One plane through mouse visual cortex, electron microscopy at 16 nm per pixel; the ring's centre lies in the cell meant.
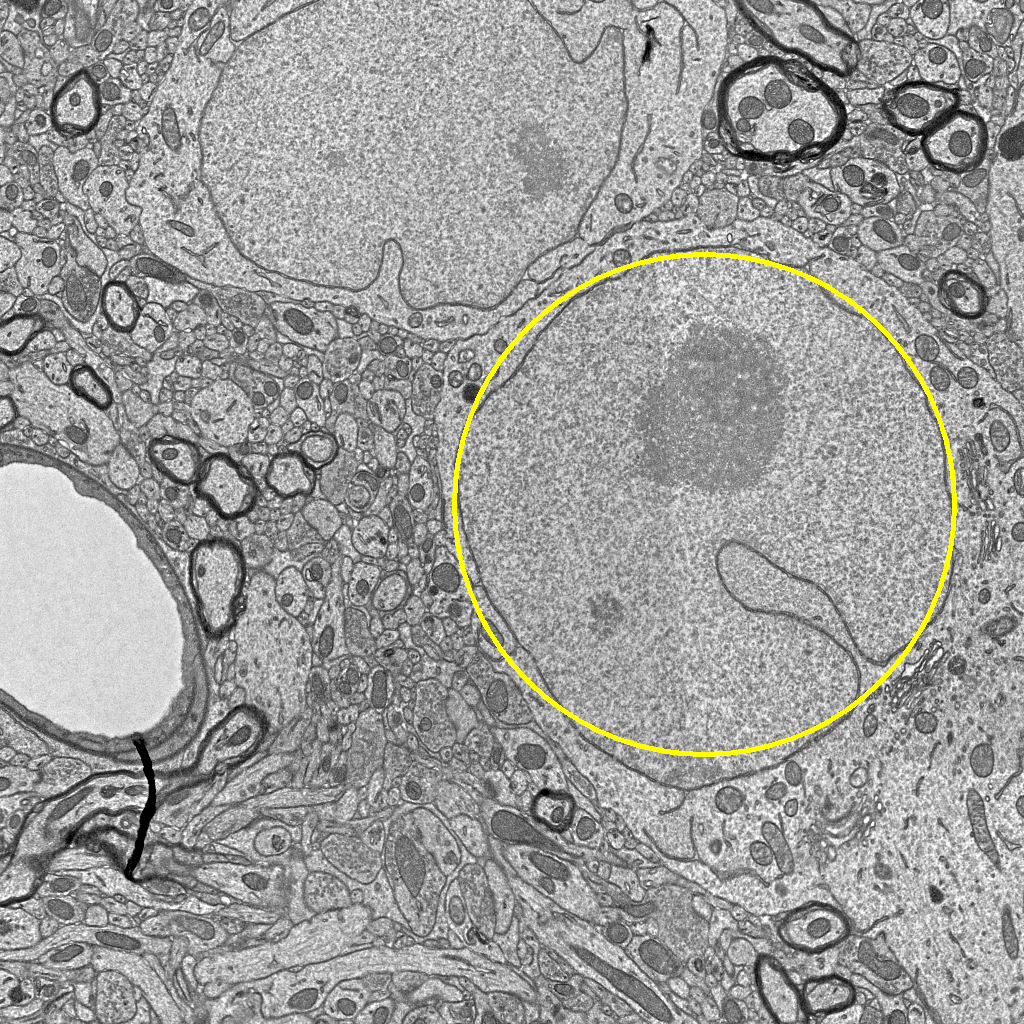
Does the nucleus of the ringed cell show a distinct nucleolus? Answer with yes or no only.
Yes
